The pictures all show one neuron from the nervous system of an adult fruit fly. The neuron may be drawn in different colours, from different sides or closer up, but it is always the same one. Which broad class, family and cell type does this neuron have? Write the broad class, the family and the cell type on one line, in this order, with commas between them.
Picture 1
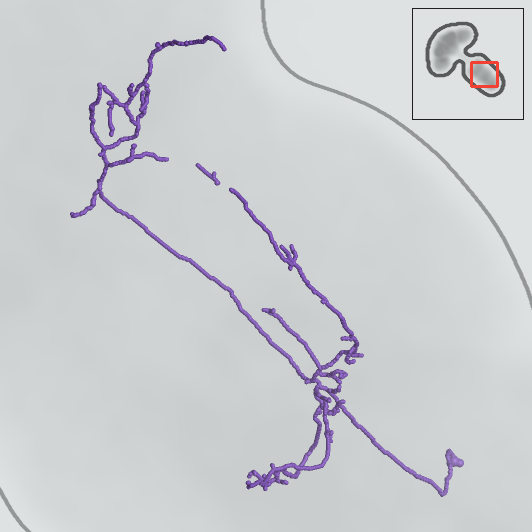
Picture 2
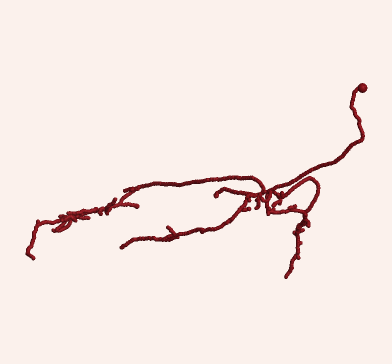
nerve-cord intrinsic neuron, hemilineage 03B, IN03B091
